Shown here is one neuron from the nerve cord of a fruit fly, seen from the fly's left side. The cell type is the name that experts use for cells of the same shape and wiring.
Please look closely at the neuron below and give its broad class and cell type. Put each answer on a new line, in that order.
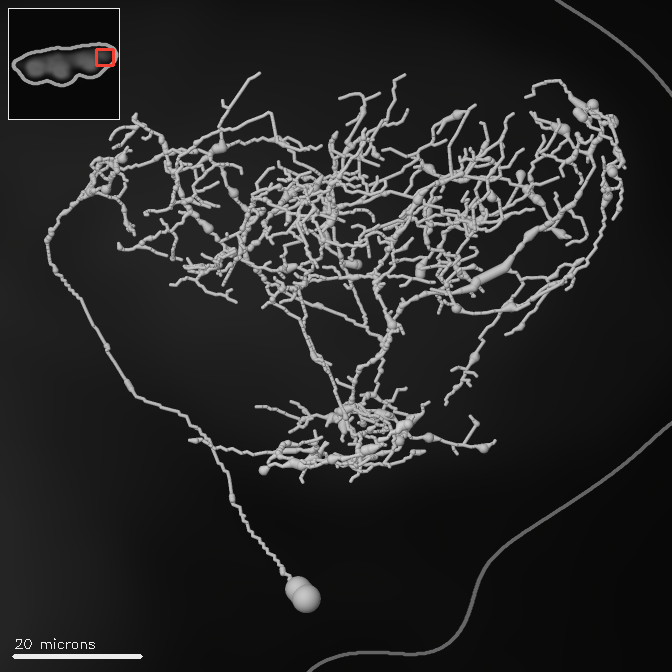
nerve-cord intrinsic neuron
INXXX275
